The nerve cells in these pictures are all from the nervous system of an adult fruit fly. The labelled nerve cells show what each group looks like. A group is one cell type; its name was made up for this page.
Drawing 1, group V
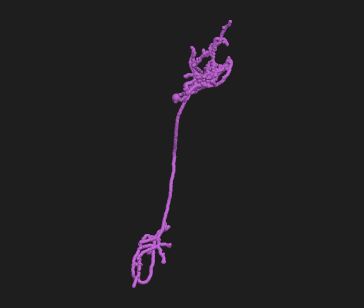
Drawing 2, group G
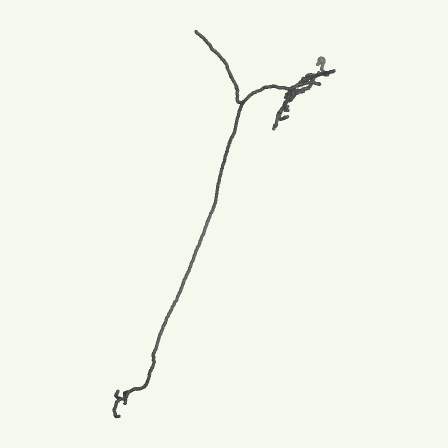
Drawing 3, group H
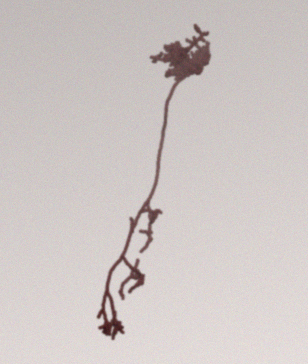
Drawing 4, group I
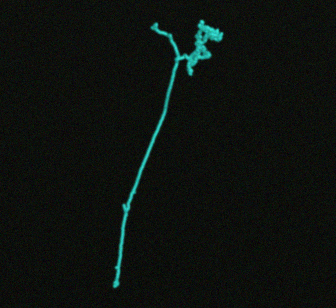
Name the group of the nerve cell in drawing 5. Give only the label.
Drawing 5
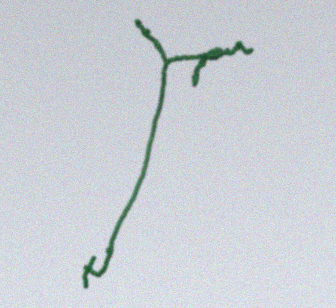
group G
